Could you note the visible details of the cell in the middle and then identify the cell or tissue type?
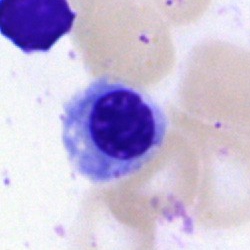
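Nucleus off-centre, toward the right side of the cell. Chromatin coarse and clumped, small paler patches between dark areas. Cytoplasmic rim widest on the left, with a few small clear vacuoles on that side. Name: erythroblast.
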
